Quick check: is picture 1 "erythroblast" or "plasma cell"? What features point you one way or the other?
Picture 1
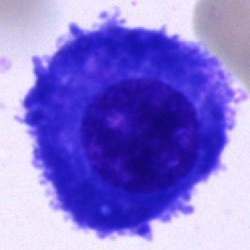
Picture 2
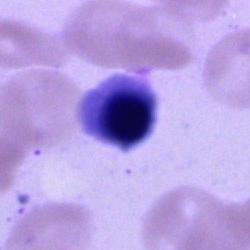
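Quick one: the plasma cell is in picture 1, the erythroblast in picture 2. The plasma cell has its nucleus pushed off-centre towards the right, with plentiful cytoplasm around it forming a broad, deep blue rim.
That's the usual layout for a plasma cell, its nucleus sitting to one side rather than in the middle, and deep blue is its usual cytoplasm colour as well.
Its outline is roughly round with a ragged, bumpy edge, and a pale red cell sits at the upper right corner, outside the cell. The erythroblast is also roughly round, but slightly angular and uneven rather than bumpy. Its cytoplasm is bluish-purple with no granules, and the rim is widest on the left. Its nuclear chromatin is very dark and dense, with no texture you can make out, and there are no nucleoli.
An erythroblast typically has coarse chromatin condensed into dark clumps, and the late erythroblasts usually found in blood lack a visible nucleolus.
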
